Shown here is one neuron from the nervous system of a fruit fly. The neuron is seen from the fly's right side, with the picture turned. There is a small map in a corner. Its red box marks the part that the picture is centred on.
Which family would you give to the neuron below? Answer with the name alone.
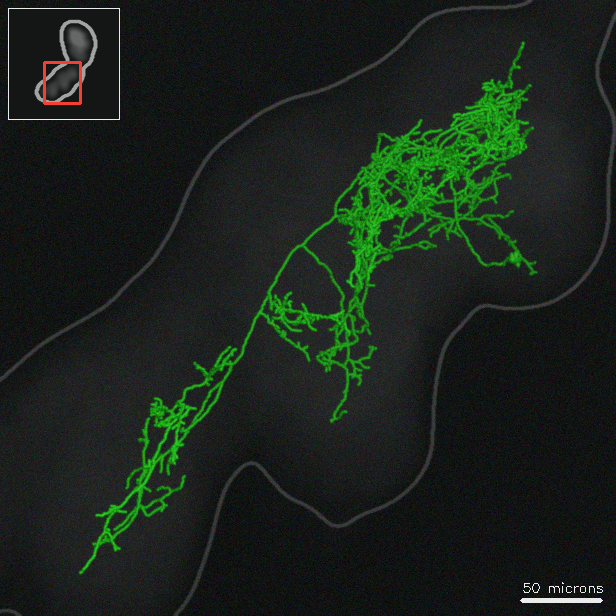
hemilineage 27X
